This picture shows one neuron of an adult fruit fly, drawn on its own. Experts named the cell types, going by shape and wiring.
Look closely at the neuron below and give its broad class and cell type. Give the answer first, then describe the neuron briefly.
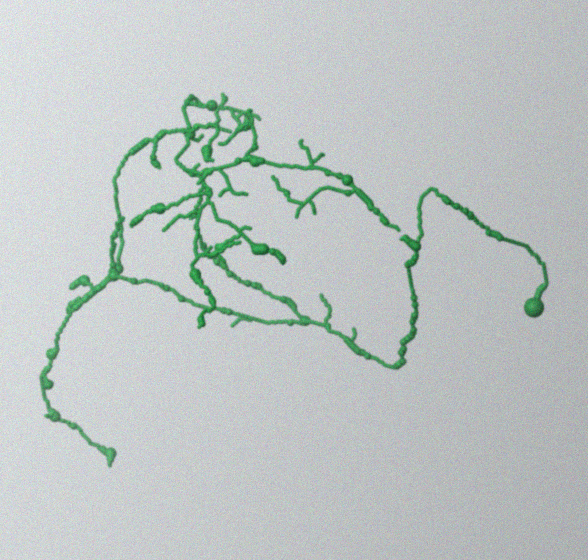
Its broad class is nerve-cord intrinsic neuron. The cell type is INXXX429. Its cell body lies on the right of the picture. The picture shows dozens of branch ends.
